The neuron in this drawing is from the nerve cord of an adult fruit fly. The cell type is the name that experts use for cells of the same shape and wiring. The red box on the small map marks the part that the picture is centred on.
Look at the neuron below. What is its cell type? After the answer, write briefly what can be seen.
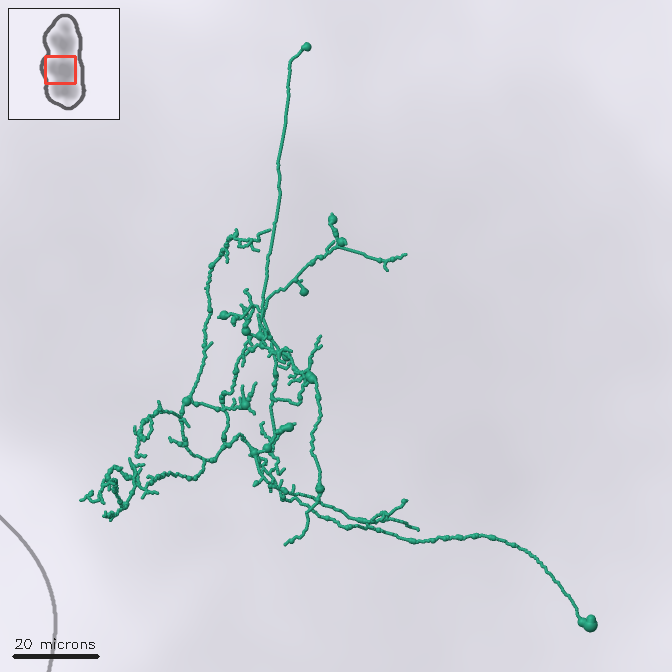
The cell type is IN09B055. This is a nerve-cord intrinsic neuron. By the scale bar it is about 140 microns tall in this view. Dozens of branch ends can be seen.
